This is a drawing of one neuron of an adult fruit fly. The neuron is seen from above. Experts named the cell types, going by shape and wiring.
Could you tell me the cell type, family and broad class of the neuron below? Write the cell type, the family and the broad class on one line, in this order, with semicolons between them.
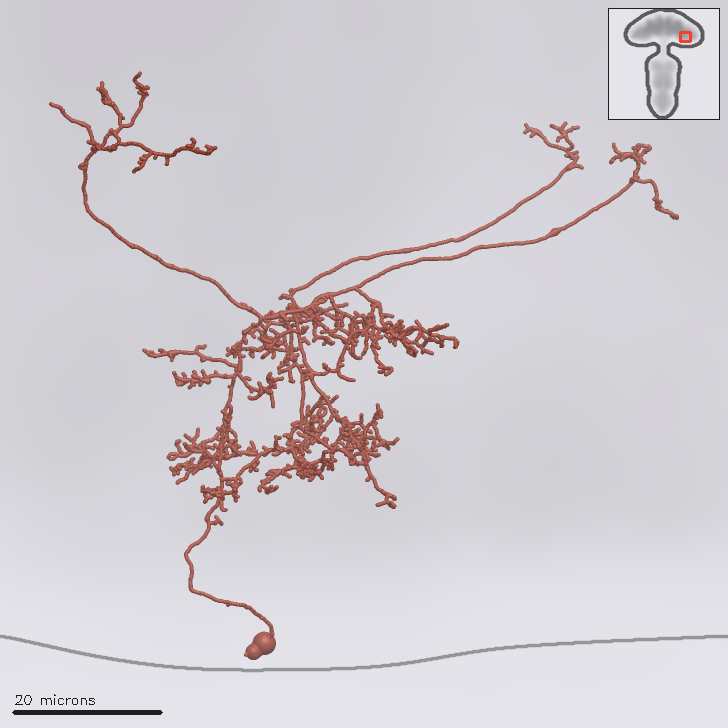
Y11; Y; optic-lobe intrinsic neuron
